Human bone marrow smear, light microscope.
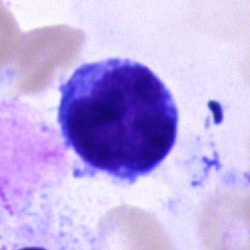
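Blast occupying the centre of this stained bone marrow smear. Its outline is round. The nucleus fills nearly the entire cell, so the cytoplasm is very scant. The chromatin stains dense and dark purple. No vacuoles are visible anywhere in the cell.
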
